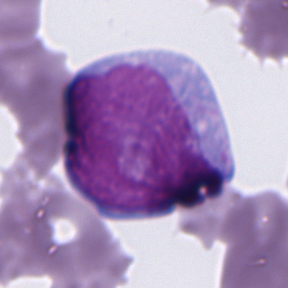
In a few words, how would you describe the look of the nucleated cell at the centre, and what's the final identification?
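The nucleus fills most of the cell and lies off-centre toward the left. Its chromatin is finely stippled and spread evenly, and a pale rounded area lies near the centre of the nucleus. The pale blue cytoplasm forms a crescent, mainly along the upper right side of the cell. This is a myeloblast.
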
